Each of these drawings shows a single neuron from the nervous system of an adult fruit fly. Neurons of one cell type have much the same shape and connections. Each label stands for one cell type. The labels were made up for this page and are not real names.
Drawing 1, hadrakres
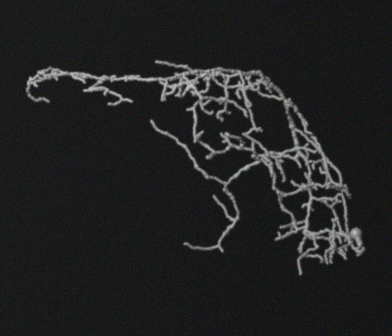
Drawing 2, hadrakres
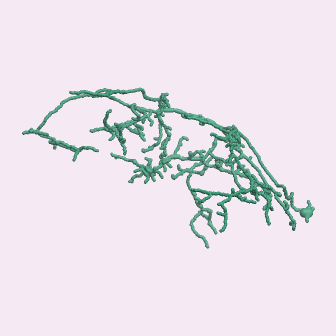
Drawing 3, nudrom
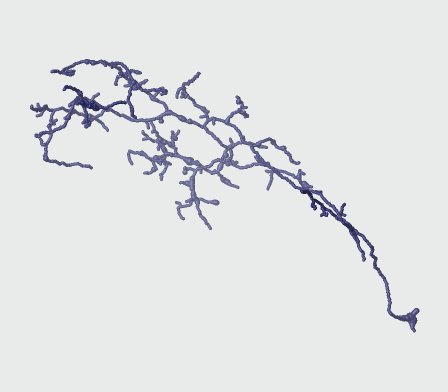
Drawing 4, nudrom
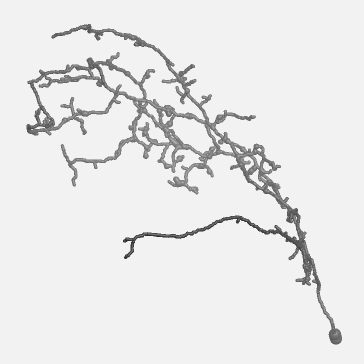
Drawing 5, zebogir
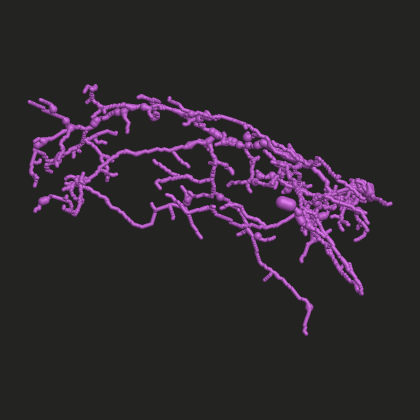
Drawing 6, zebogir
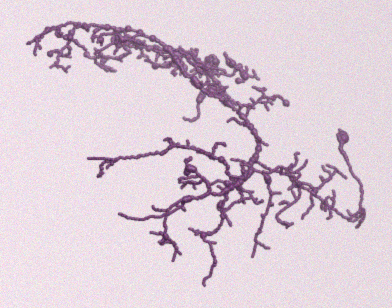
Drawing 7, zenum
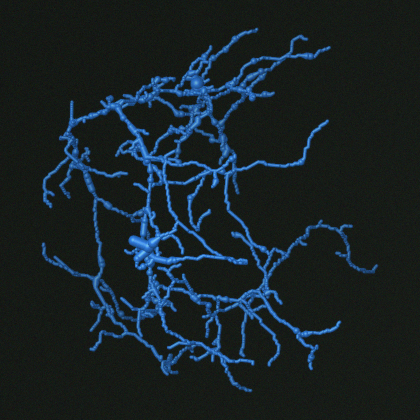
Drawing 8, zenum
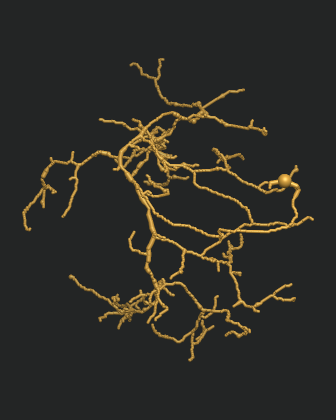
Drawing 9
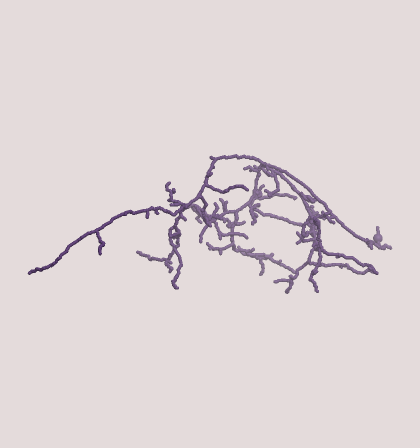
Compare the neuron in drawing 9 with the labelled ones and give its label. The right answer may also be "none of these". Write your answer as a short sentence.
It belongs to hadrakres.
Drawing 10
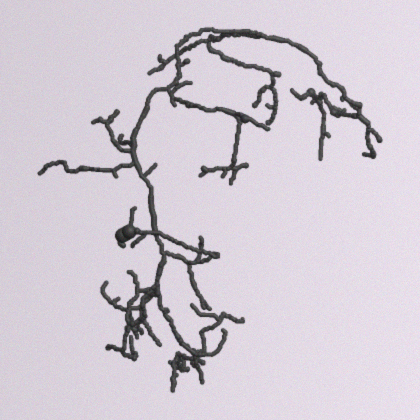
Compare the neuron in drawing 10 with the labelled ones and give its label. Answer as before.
It belongs to none of these.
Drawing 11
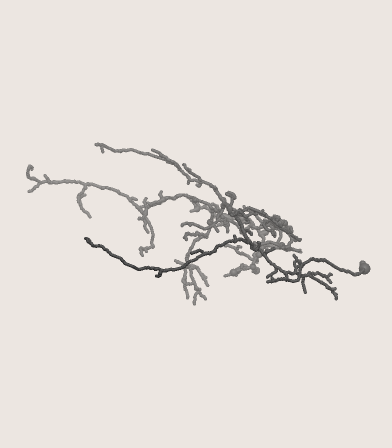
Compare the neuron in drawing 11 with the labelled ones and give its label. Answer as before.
It belongs to zebogir.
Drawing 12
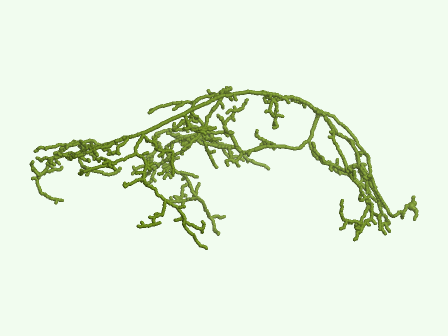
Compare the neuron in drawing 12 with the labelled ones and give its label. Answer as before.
It belongs to hadrakres.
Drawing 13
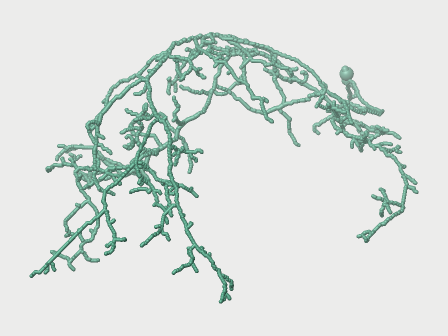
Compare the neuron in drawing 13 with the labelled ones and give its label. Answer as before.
It belongs to hadrakres.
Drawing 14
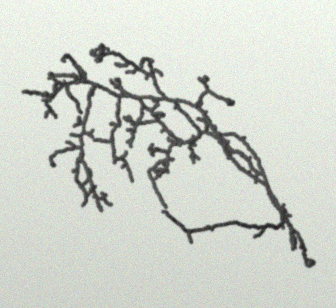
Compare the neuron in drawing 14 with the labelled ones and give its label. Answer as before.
It belongs to nudrom.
